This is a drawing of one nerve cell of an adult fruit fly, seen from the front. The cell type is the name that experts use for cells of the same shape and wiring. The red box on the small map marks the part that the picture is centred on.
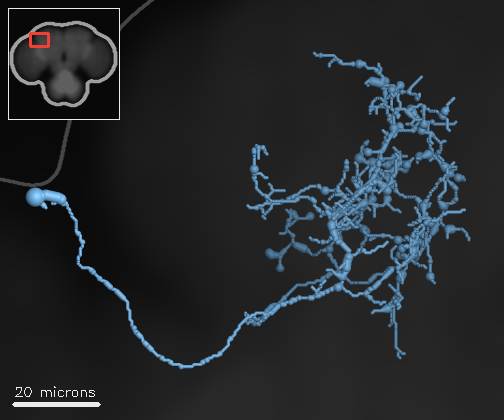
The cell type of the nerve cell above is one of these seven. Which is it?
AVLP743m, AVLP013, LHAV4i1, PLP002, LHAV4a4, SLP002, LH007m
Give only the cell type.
LHAV4i1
